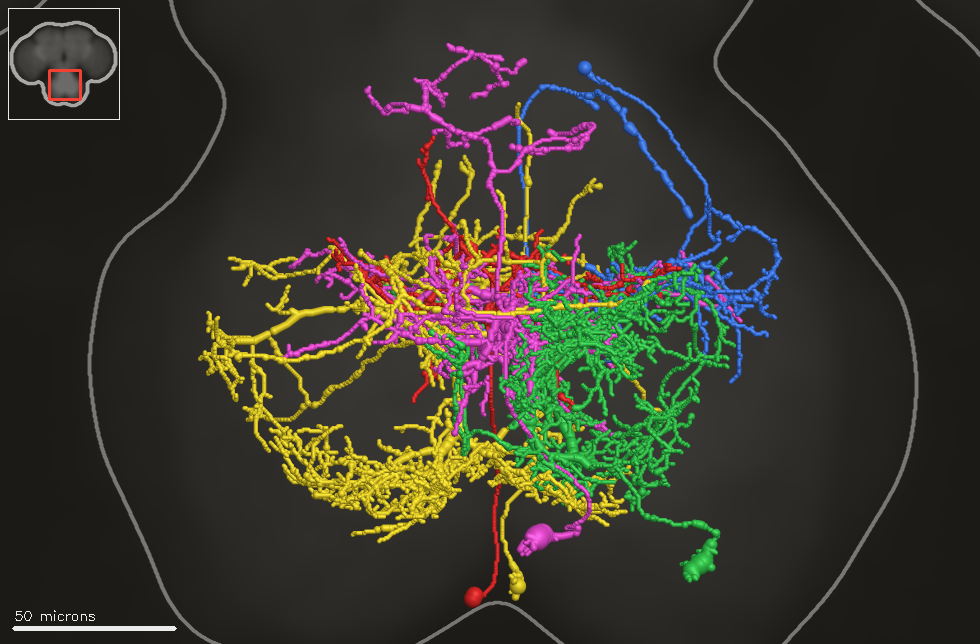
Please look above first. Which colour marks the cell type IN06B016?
yellow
